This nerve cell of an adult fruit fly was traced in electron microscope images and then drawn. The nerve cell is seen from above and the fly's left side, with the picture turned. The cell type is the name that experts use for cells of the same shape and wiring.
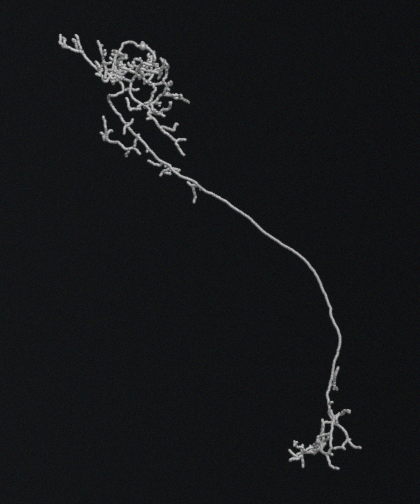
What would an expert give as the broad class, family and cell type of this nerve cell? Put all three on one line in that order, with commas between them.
ascending neuron, hemilineage 06B, AN06B034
